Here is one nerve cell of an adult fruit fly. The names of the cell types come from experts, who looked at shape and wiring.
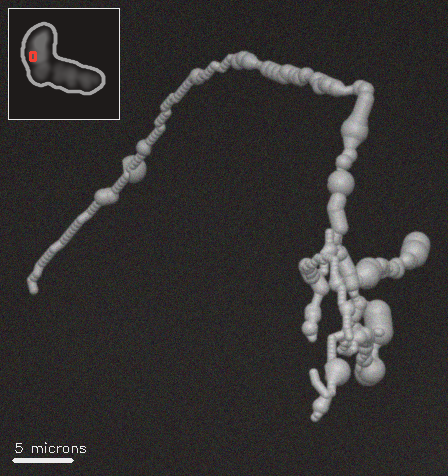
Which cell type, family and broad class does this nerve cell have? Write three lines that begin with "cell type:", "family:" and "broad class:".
cell type: BM_MaPa
family: class mechanosensory
broad class: sensory neuron entering the brain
